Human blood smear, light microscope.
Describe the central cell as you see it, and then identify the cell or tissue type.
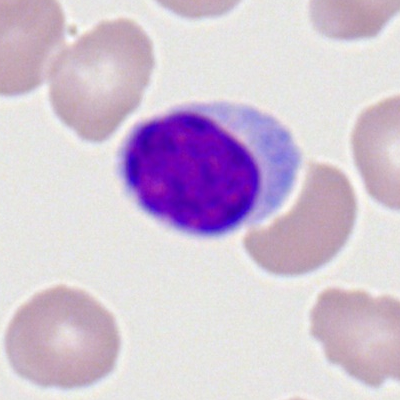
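Start with the nucleus and notice that it sits toward the left side of the cell. Its chromatin is dark purple and clumped. Now follow the cytoplasm, which is pale blue. It makes a crescent that grows widest on the right side. What you are looking at is a lymphocyte.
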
